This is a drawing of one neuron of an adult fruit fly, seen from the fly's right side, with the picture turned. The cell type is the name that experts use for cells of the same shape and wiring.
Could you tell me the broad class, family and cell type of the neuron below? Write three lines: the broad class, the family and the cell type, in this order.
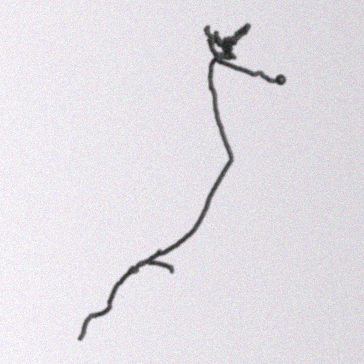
descending neuron
hemilineage LB12
DNg05_b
